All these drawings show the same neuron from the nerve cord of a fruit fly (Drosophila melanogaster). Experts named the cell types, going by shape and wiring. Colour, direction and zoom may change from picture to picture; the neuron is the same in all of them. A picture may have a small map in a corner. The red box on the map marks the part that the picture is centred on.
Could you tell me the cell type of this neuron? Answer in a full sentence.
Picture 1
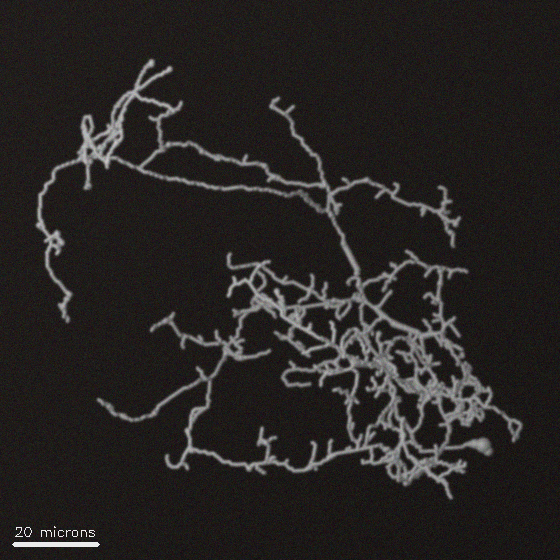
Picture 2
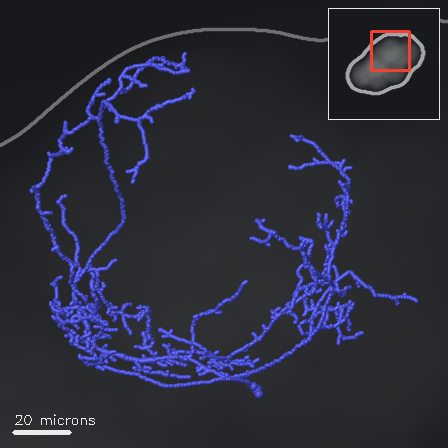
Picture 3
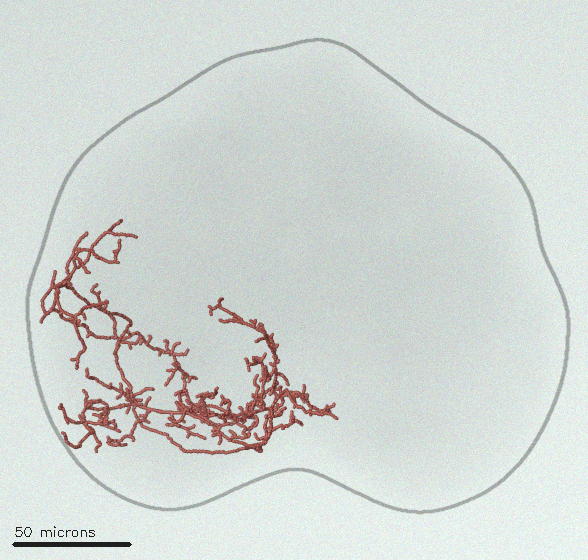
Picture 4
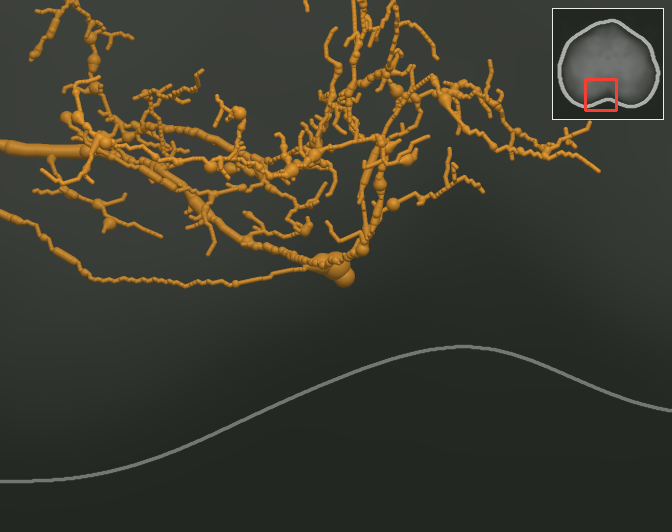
The cell type is IN04B101.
